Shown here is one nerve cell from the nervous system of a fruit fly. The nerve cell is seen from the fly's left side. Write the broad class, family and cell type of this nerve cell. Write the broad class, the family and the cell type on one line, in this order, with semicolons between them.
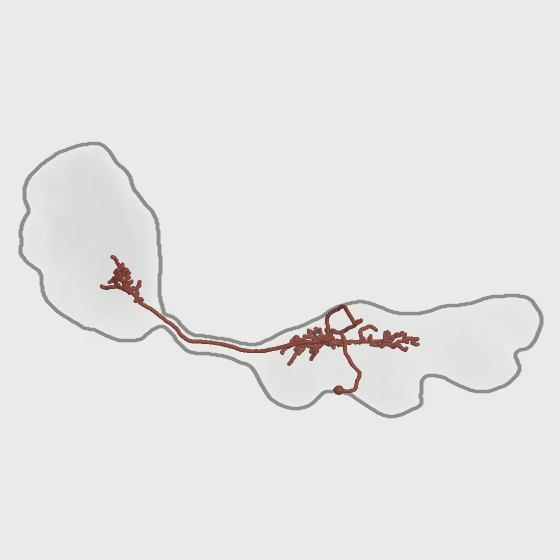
ascending neuron; hemilineage 02A; AN02A009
